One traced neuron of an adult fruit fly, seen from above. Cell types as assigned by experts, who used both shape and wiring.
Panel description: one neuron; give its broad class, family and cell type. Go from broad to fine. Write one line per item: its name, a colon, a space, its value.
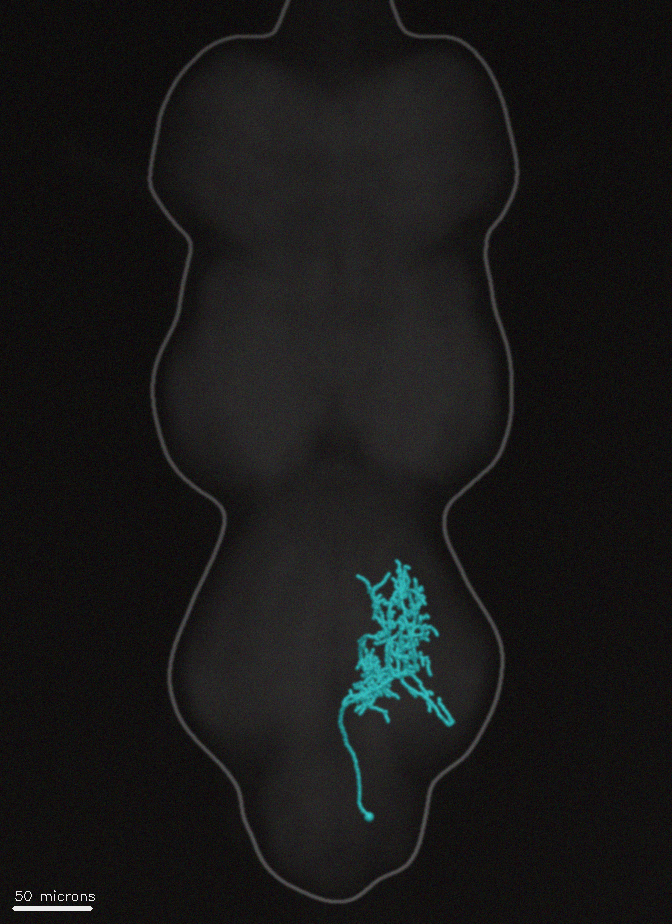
broad class: nerve-cord intrinsic neuron
family: hemilineage 04B
cell type: IN04B112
